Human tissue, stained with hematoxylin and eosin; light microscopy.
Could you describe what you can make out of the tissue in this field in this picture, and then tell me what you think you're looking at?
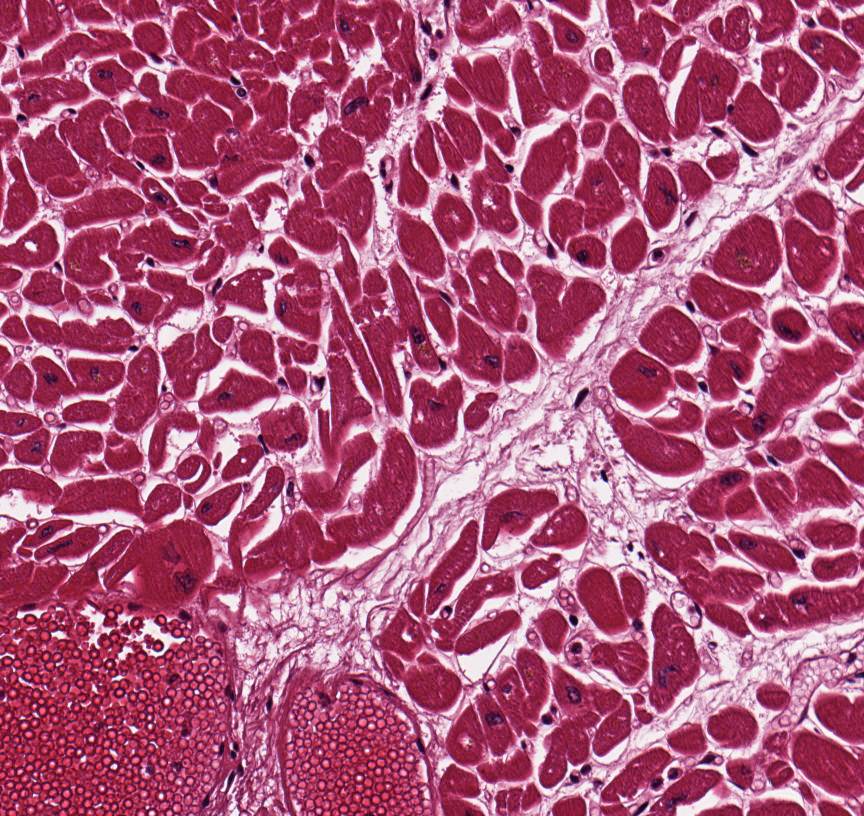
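Cardiac muscle fibres, cut in cross and oblique section, occupy most of the field; a few longitudinal fibres lie left of centre. A few fibres show small golden-brown granules beside the nucleus. Small capillaries with single red blood cells lie between fibres. Tissue: left ventricle of the heart.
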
